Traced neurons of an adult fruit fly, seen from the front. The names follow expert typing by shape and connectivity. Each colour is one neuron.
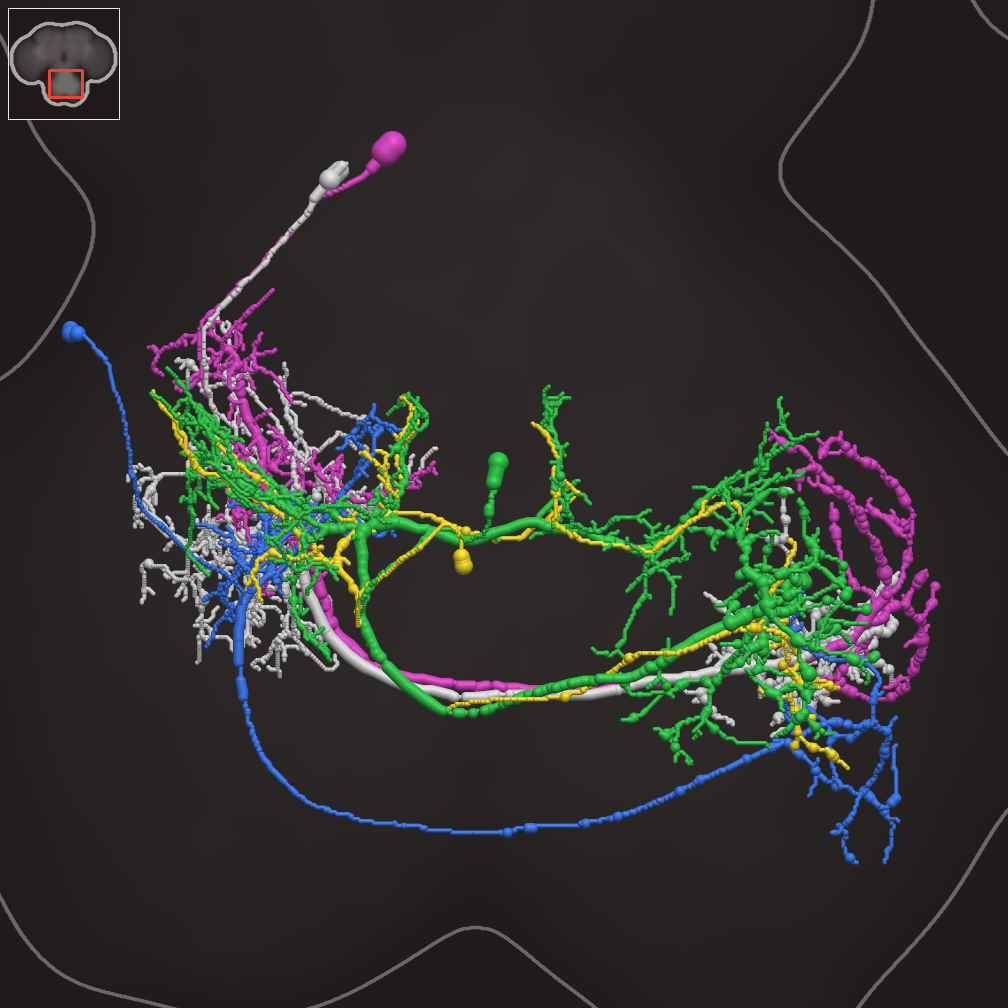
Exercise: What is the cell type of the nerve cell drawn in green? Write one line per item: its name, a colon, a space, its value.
cell type: IN01A025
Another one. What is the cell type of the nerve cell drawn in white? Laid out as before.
cell type: IN01A035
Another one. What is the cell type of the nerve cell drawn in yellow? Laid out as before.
cell type: IN01A080_c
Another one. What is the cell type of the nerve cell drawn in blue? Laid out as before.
cell type: IN01A073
